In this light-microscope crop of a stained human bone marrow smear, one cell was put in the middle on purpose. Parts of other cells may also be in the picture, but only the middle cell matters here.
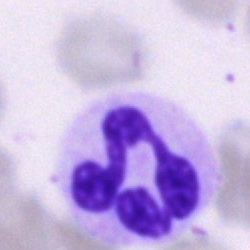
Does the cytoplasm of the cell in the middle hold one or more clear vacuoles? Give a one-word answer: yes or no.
No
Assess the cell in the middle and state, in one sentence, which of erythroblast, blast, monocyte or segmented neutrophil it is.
For this crop, the cell in the middle is a segmented neutrophil.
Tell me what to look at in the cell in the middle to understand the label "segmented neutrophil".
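Four lobes make up the nucleus here, and the chromatin in them is dense and dark purple.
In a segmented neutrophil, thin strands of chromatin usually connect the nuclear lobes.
The outline of the cell is round and smooth, and the cytoplasm is plentiful. Its colour, though, is pale lilac.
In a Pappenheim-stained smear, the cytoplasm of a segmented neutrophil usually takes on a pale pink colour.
So on cytoplasm colour, this cell sits a little apart from what is usual for a segmented neutrophil.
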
